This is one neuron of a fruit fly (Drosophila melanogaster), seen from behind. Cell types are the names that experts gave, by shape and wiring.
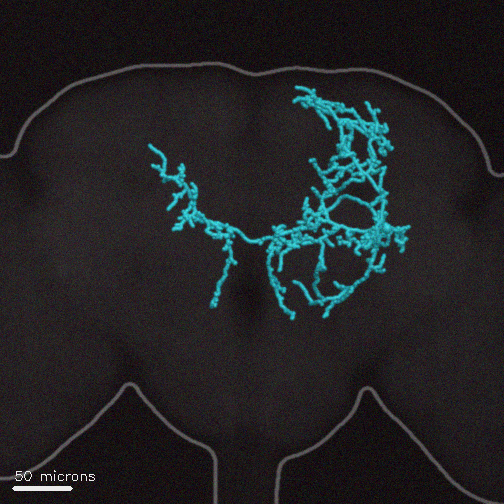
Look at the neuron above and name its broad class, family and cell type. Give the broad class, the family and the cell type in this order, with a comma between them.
central-brain intrinsic neuron, hemilineage DL1_ventral, SIP110m_a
